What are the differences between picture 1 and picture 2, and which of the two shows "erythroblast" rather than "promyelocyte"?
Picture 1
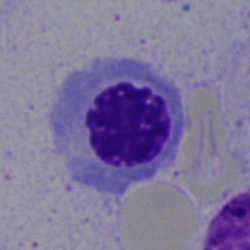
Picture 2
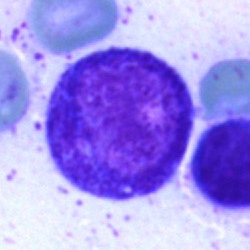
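Picture 1 shows an erythroblast, and picture 2 shows a promyelocyte. In the erythroblast the chromatin is dark purple and coarsely clumped, with small paler gaps between the clumps, whereas the promyelocyte's chromatin is fine and lacy rather than clumped.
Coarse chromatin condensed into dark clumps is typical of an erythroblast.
The outlines differ as well: the erythroblast's outer edge is irregular and slightly scalloped rather than smoothly round, while the promyelocyte has a round outline. The erythroblast's cytoplasm shows neither visible granules nor vacuoles. Their neighbours are different too: a pale red cell without a nucleus touches the erythroblast at its lower right edge, while a smaller, darker-staining nucleated cell lies close to the promyelocyte at its lower right.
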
